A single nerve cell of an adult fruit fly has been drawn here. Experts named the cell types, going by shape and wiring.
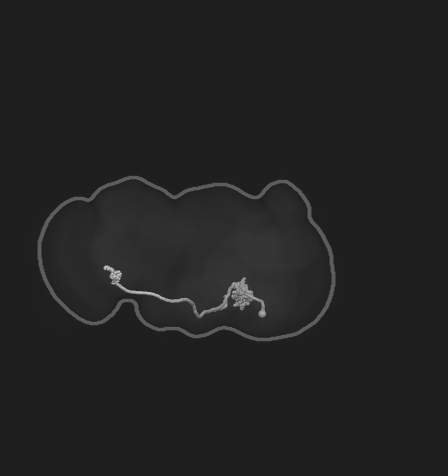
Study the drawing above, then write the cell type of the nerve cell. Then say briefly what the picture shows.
It is of cell type AN10B027. Its broad class is ascending neuron. As drawn here it is more than twice as wide as it is tall.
